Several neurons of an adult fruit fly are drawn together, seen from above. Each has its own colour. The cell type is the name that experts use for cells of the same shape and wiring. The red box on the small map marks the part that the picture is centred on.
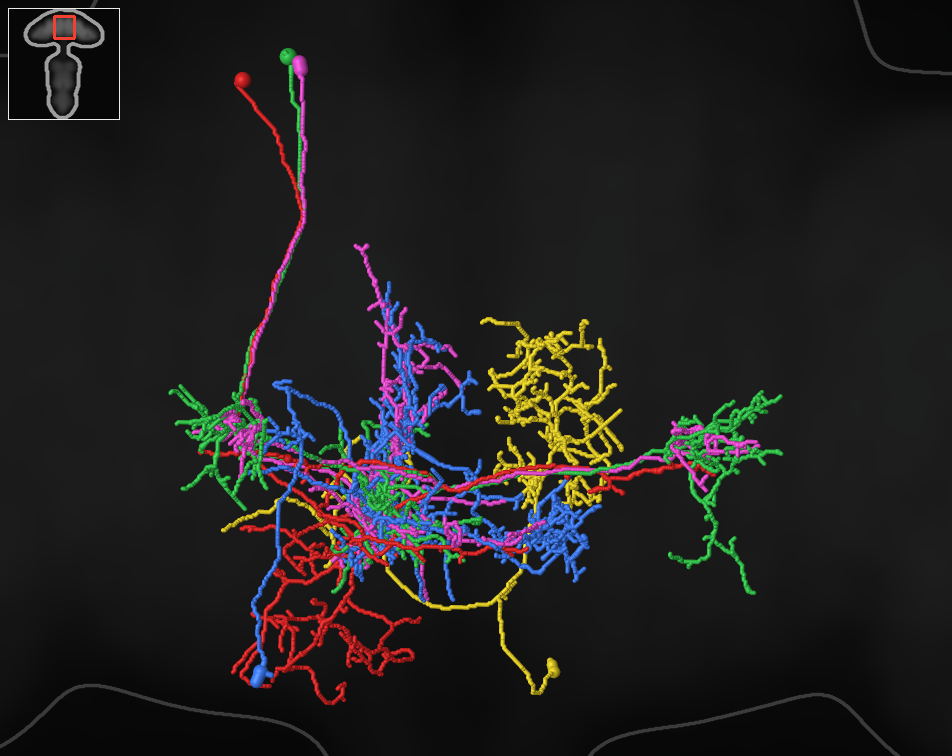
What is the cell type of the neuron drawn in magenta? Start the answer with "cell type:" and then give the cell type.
cell type: PS097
